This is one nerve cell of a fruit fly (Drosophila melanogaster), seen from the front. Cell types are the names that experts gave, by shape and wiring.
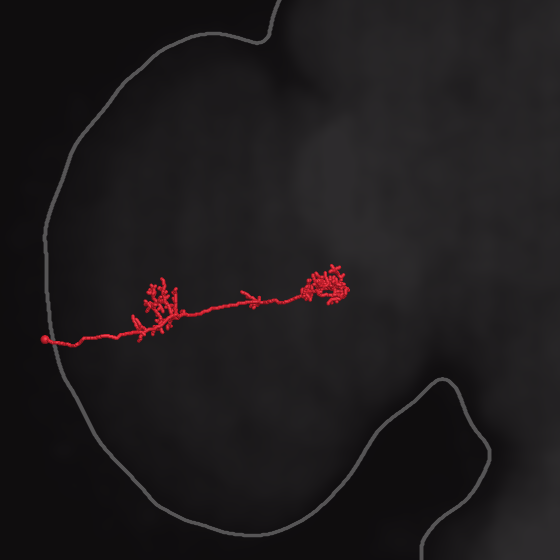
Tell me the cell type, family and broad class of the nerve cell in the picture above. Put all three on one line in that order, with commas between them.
TmY21, TmY, optic-lobe intrinsic neuron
